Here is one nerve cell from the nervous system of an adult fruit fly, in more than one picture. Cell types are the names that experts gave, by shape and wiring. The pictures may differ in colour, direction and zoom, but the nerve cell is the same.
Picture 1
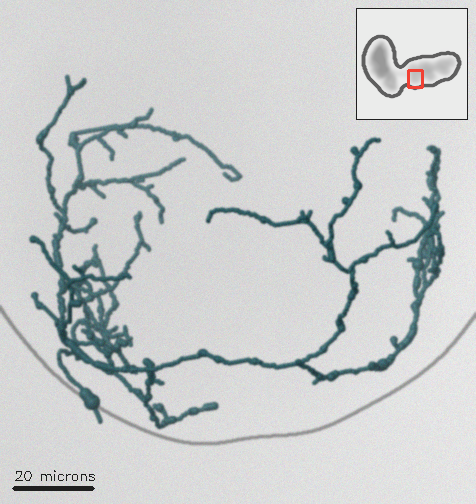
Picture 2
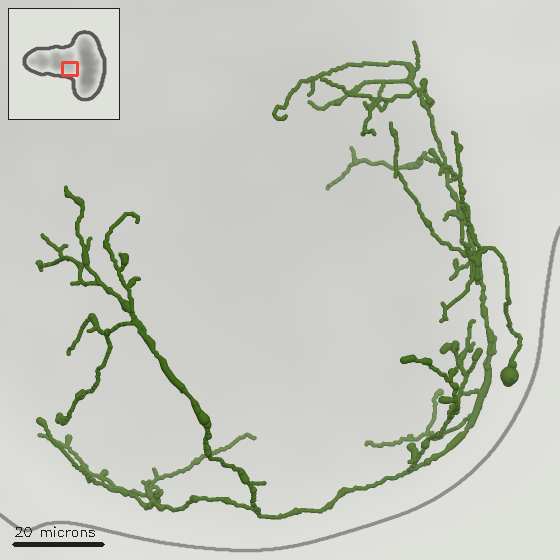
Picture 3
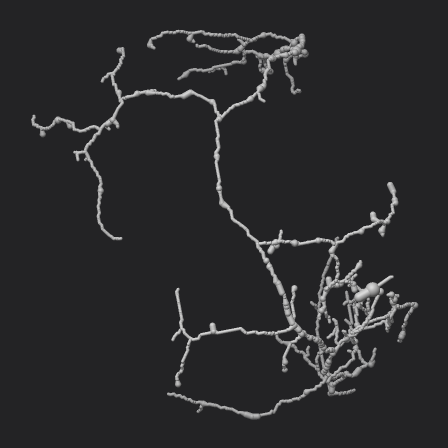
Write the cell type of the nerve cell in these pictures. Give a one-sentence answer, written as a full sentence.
It is IN13A047 that this nerve cell is, by cell type.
